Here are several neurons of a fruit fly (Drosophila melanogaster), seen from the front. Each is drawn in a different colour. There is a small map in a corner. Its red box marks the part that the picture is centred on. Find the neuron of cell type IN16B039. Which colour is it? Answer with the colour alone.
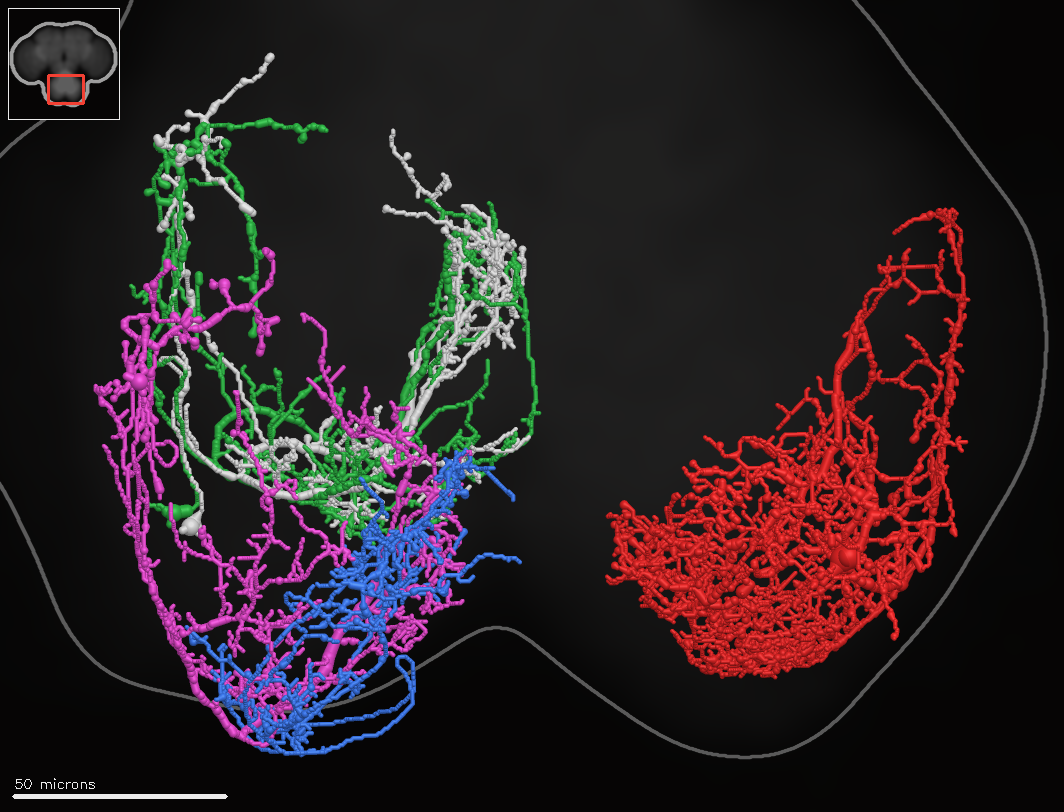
green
